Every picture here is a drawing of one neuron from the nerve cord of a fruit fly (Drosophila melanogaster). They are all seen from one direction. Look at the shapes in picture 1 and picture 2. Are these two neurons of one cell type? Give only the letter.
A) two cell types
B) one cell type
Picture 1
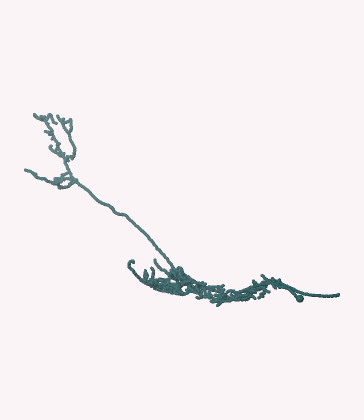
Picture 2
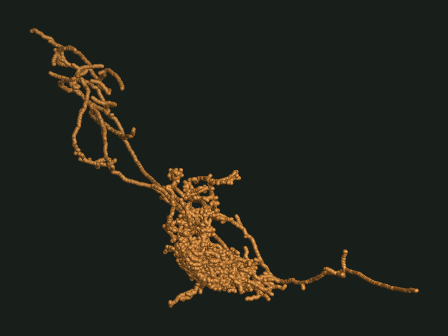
A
